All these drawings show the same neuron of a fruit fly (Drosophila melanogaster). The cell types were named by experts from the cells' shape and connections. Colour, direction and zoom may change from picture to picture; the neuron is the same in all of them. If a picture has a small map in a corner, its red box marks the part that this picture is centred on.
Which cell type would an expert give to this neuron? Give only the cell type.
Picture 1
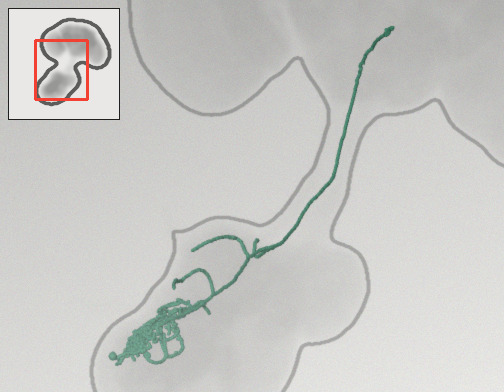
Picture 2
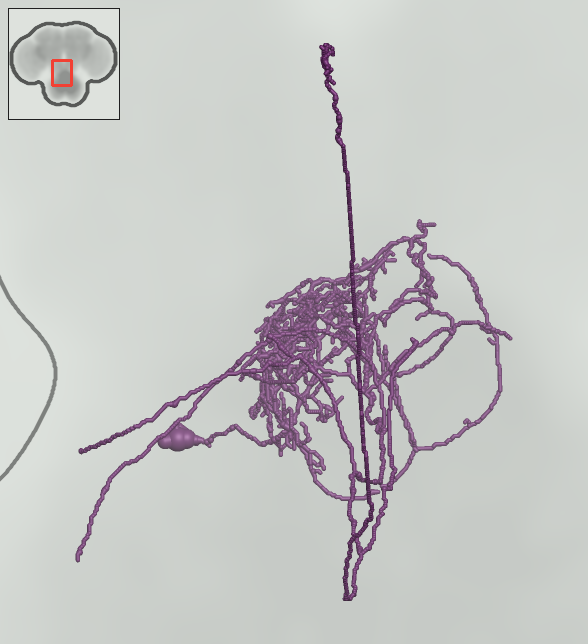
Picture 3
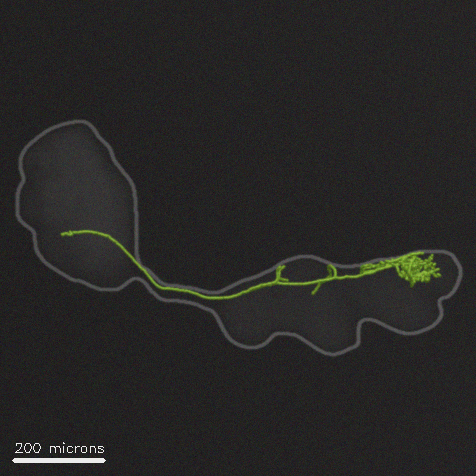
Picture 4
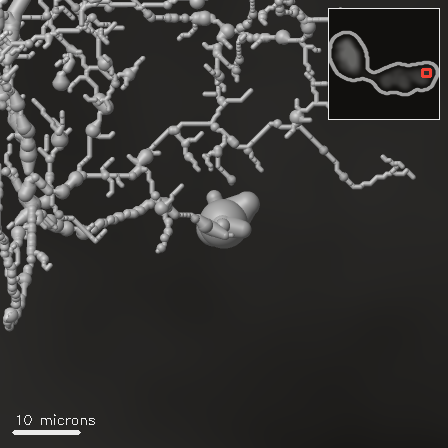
ANXXX169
